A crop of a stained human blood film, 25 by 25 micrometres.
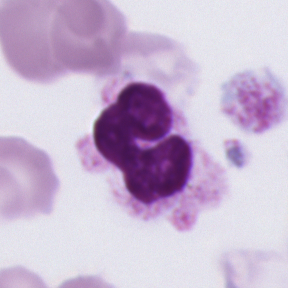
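Segmented neutrophil, the nucleated cell at the centre of this stained peripheral blood smear. Notice how dark purple and dense its chromatin is, and that no nucleoli can be seen in the nucleus, which measures about 11 by 8 micrometres. Between the granules, the cytoplasm is pale and almost colourless. Look, too, at the outline: it is irregular and ragged.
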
